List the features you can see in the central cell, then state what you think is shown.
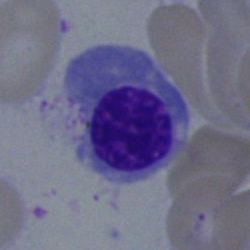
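Outline irregular, not smoothly round. Nucleus off-centre, pushed to lower right. Chromatin dark purple, coarsely clumped; small paler patches between clumps. Widest cytoplasm above nucleus. Cell is an erythroblast.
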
